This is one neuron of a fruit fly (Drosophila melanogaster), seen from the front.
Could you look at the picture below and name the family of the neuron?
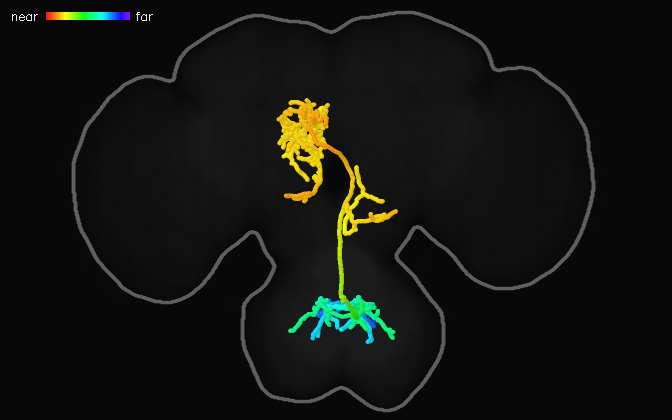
DNpe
